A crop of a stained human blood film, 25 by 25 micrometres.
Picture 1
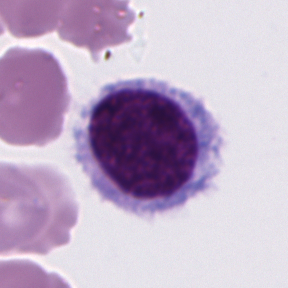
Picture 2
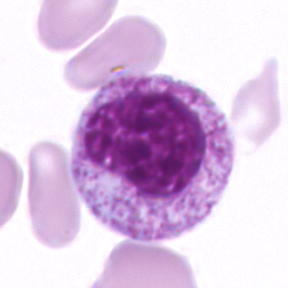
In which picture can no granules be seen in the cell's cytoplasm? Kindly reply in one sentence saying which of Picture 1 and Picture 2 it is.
The cell seen in picture 1 shows no granules in its cytoplasm.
